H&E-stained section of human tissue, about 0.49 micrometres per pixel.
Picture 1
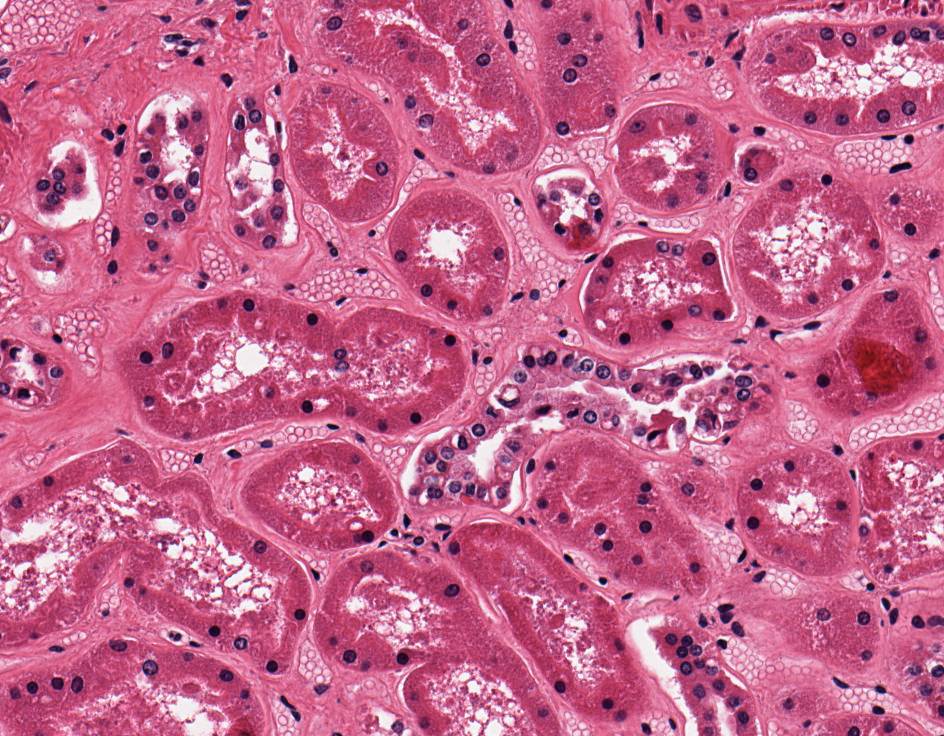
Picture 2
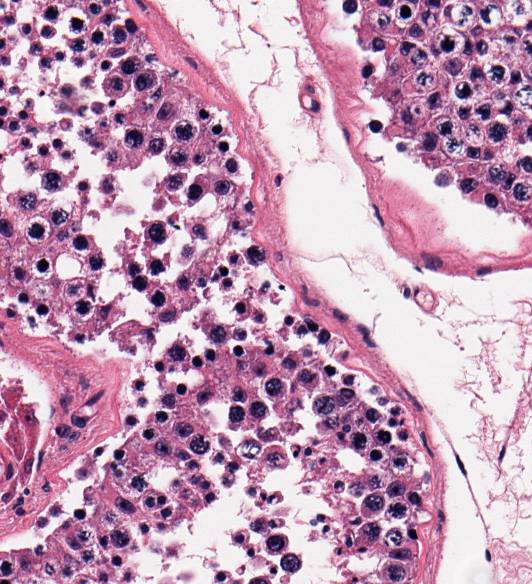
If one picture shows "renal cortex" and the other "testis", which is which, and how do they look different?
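Tubules in both: renal cortex is picture 1, testis picture 2. Renal cortex: closely set tubules, mostly round and oval cross or oblique profiles, little tissue between. Most lined by tall cuboidal cells, deeply eosinophilic granular cytoplasm; nuclei round, dark, few, toward the base. A few tubules, across the centre and at upper left, paler, nuclei more closely packed. Testis: tubules packed with many layers of round cells. Many large, with big round nuclei, coarse clumped chromatin, pale pink cytoplasmic rim; numerous small cells with dense dark round nuclei among them.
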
